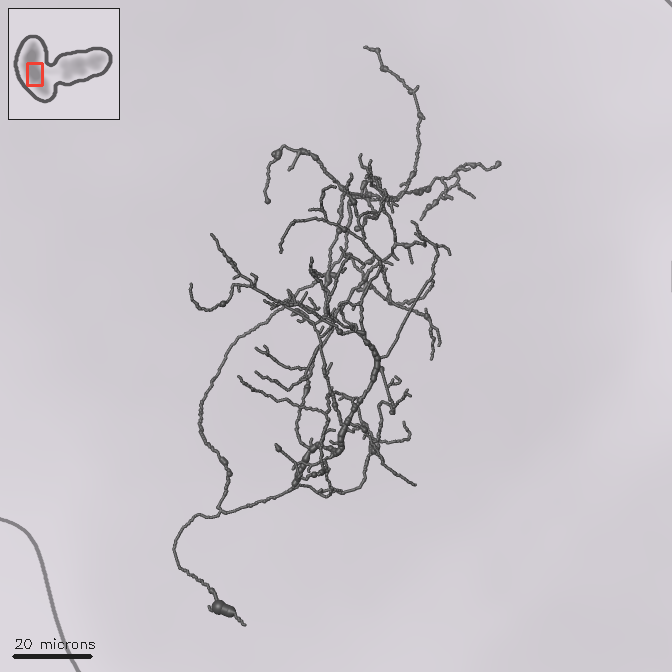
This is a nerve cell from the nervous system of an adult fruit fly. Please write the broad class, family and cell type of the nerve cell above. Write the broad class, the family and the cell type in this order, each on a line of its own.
central-brain intrinsic neuron
hemilineage SLPa&l1_anterior
CL077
